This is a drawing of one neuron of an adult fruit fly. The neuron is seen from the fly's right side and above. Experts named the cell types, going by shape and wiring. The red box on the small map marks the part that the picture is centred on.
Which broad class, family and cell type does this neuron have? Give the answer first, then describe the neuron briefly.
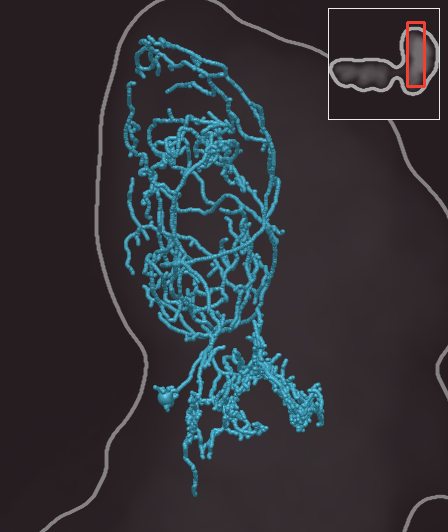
Its broad class is visual centrifugal neuron. Its family is hemilineage SMPp&v1_ventral. Its cell type is OLVC4. The picture shows dozens of branch ends. As drawn here it is taller than it is wide.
